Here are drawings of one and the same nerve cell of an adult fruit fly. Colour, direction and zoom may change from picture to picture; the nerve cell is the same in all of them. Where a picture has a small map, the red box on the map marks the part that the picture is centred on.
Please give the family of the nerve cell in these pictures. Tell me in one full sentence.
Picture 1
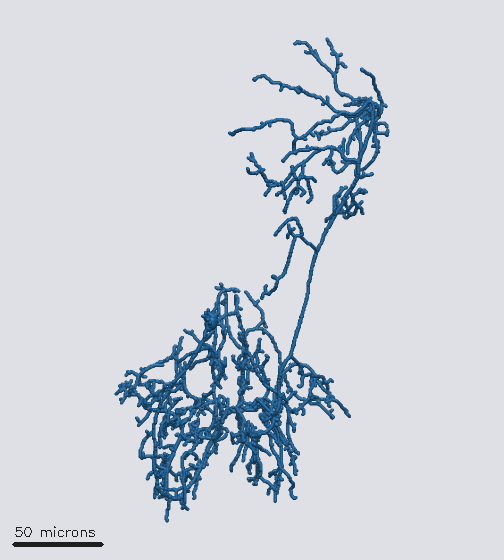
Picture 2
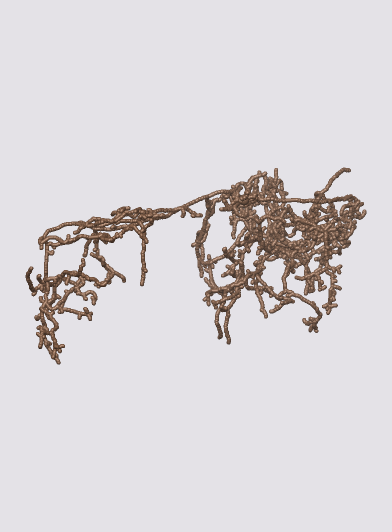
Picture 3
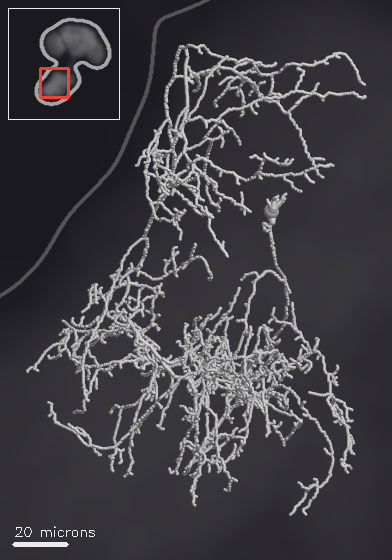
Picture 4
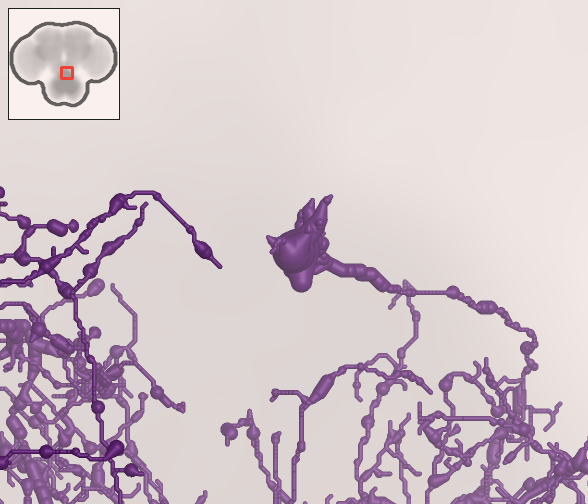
The nerve cell is recorded as family hemilineage 19B.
